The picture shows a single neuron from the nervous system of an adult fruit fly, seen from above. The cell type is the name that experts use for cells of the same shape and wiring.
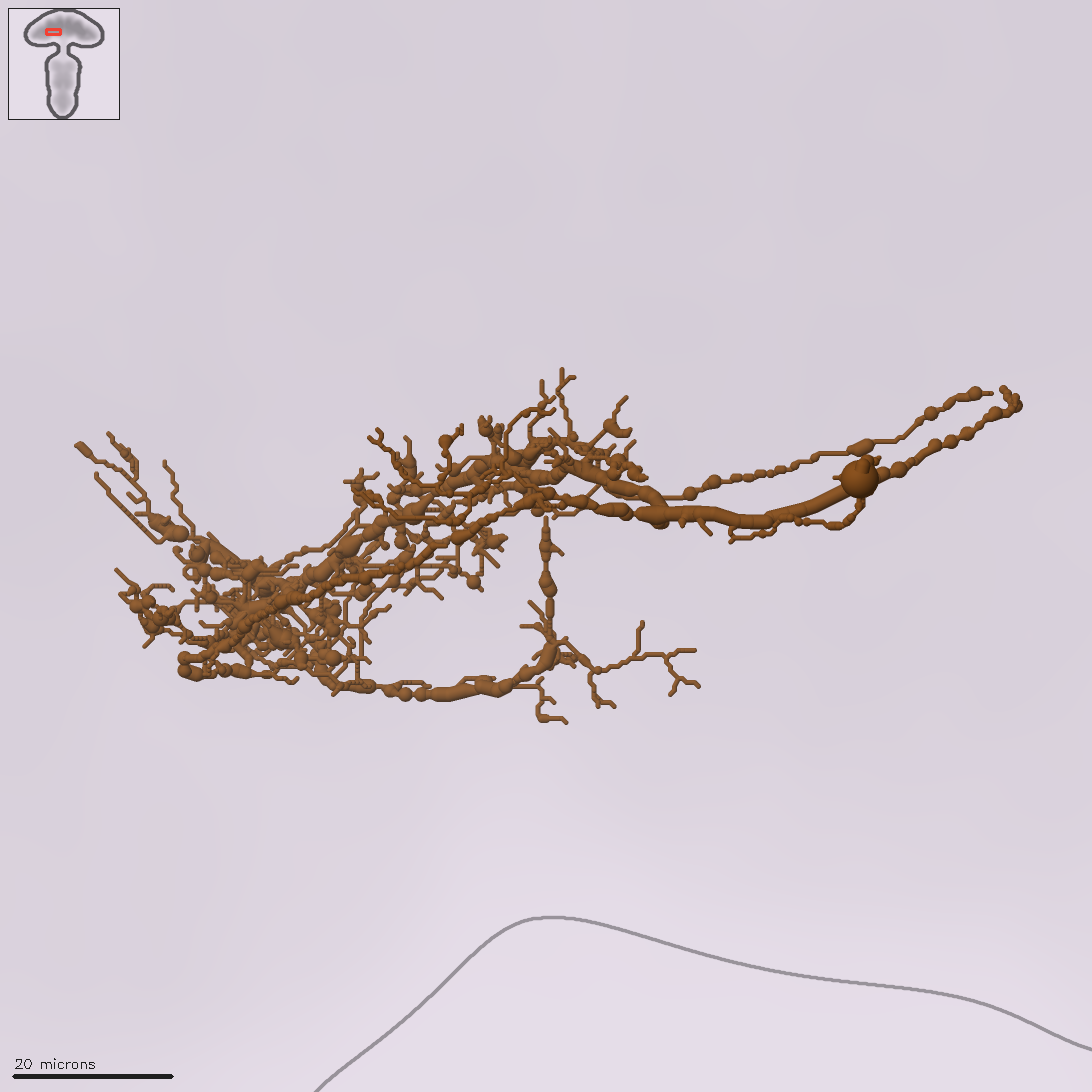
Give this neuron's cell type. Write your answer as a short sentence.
The cell type is PLP258.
